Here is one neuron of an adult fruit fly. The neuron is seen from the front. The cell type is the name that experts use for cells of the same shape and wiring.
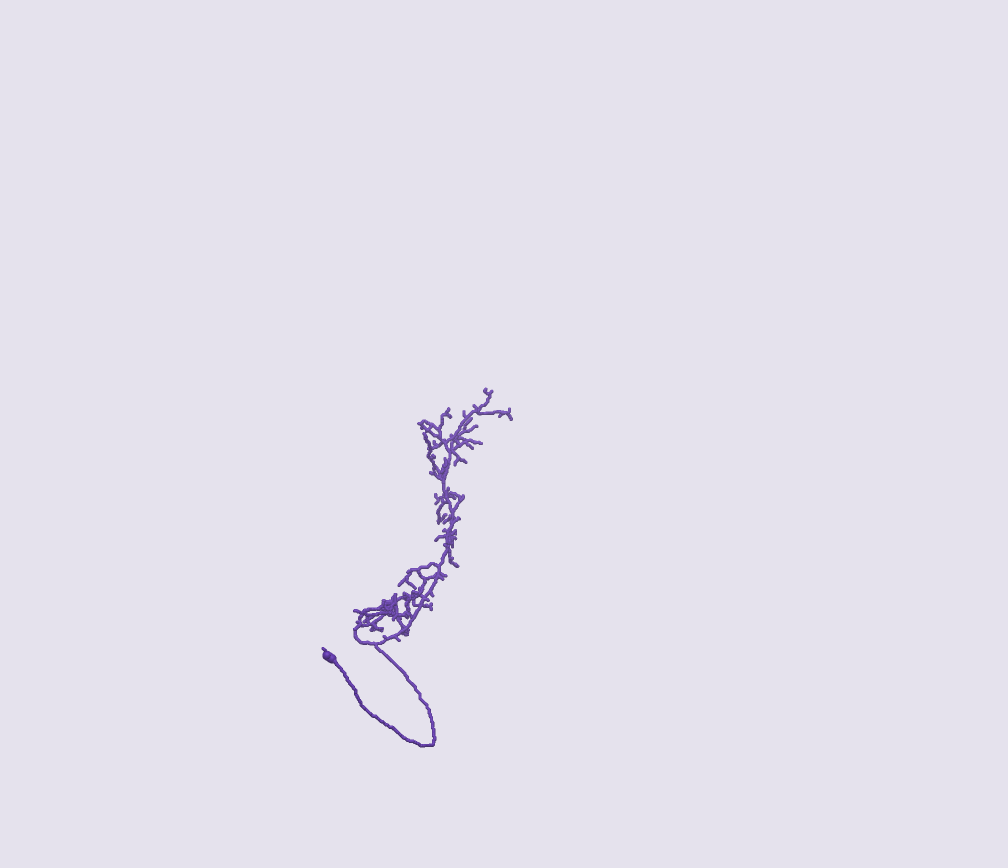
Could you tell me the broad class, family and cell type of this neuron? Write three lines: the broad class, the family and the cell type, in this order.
central-brain intrinsic neuron
hemilineage MD3
AMMC025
